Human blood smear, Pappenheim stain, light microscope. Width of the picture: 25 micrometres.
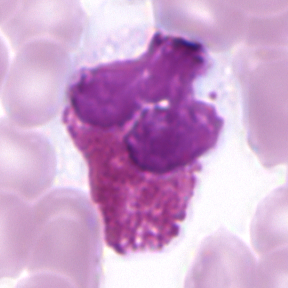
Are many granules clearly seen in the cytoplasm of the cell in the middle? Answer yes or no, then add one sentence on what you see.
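Yes. Coarse granules are packed densely through the lower half of the cell.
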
